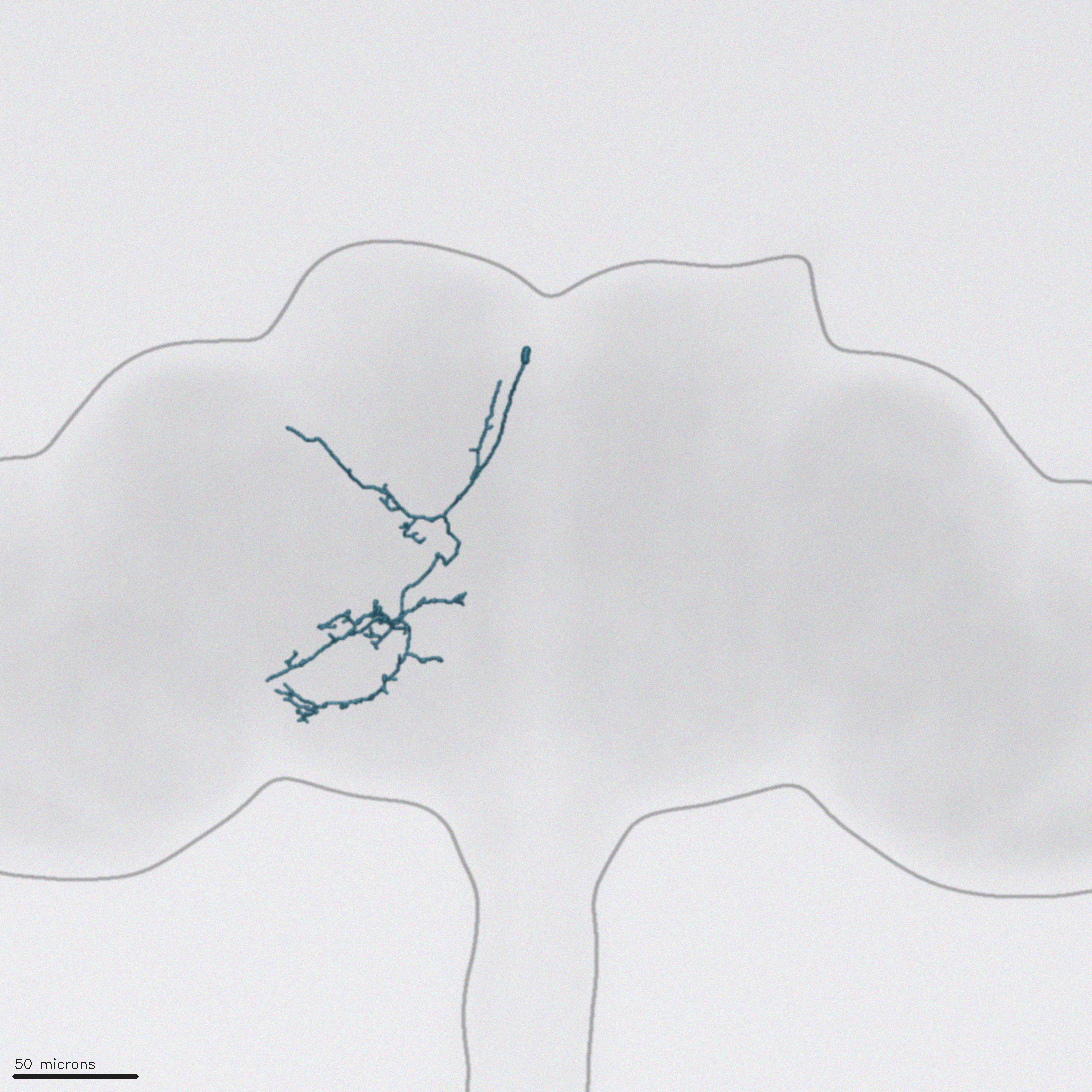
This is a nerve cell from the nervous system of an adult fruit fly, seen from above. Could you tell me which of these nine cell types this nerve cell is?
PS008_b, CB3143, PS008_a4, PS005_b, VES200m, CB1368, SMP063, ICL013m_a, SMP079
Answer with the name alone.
CB1368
